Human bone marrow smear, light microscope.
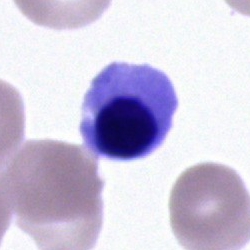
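Erythroblast, the cell in the middle of a stained human bone marrow smear, with a roughly round outline and slightly uneven edges. Its nucleus lies off-centre toward the lower part of the cell, the chromatin very dark and dense with little visible texture. A fairly broad rim of blue cytoplasm surrounds the nucleus and is widest above it.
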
